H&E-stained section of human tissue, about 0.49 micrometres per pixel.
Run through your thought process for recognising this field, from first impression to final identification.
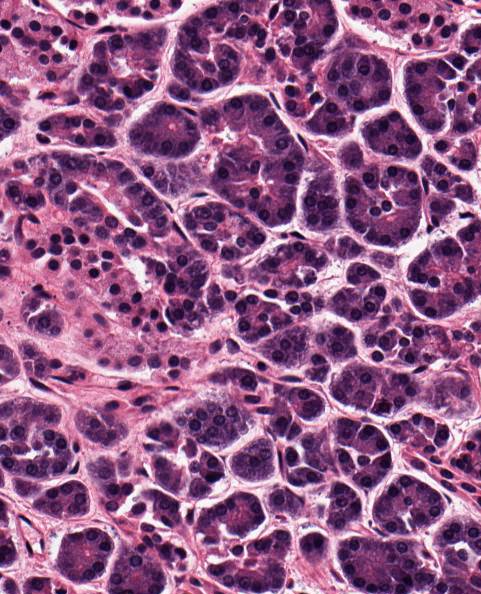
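Predominant tissue: exocrine pancreas. Nuclei round, dark, in many units set toward the outer edge.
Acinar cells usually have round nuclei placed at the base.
Lumina, where seen, small and inconspicuous, central in units. Narrow white clefts part many units from surrounding septa. No fat cells in field.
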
